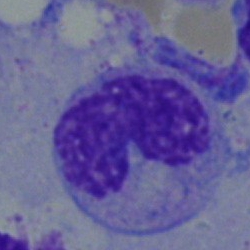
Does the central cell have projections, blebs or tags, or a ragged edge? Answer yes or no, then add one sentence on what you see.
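No. The cell has a round, smooth outline.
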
